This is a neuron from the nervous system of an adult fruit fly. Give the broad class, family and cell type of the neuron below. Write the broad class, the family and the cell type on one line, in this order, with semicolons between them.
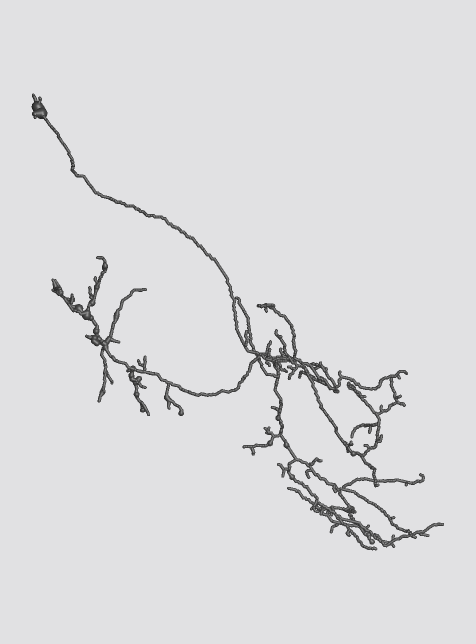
nerve-cord intrinsic neuron; hemilineage 21A; IN21A071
